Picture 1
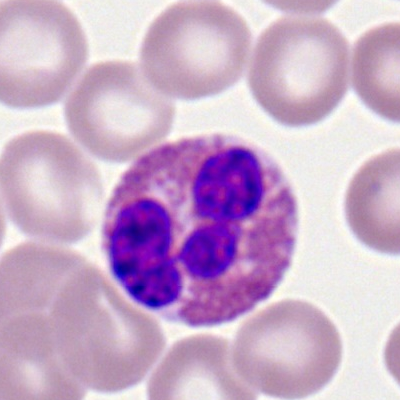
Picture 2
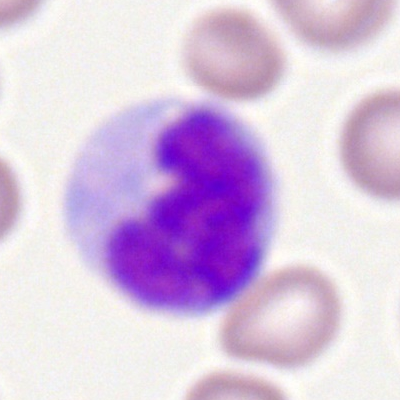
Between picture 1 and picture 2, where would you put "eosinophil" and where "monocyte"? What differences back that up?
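Picture 2 is the monocyte; the eosinophil is in picture 1. Both have a round, smooth outline, and in both the chromatin is dark purple and clumped, so those two features won't separate them.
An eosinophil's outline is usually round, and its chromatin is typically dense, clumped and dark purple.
The real difference is in the cytoplasm: the eosinophil's is filled with coarse pink-red granules, while the monocyte shows no coarse or brightly coloured granules.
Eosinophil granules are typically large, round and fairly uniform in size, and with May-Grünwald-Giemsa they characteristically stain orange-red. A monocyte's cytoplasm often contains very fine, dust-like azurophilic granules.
The monocyte's cytoplasm is a fairly broad, pale lilac-blue area filling the left part of the cell, and its chromatin has paler patches between the clumps.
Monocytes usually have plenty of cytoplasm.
The eosinophil's cytoplasm is abundant too, relative to its nucleus; no nucleoli are visible in its nuclear lobes, and nothing projects from its surface. Several red cells lie around the monocyte without overlapping it.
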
